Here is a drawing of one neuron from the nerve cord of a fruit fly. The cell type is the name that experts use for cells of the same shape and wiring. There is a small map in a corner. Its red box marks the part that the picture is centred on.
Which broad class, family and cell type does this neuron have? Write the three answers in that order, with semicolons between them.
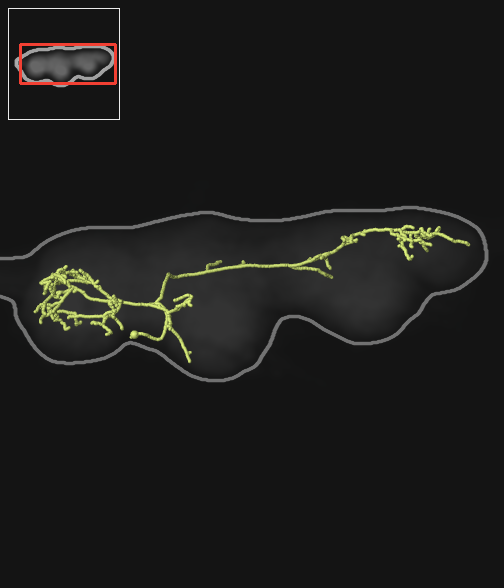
nerve-cord intrinsic neuron; hemilineage 08B; IN08B062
